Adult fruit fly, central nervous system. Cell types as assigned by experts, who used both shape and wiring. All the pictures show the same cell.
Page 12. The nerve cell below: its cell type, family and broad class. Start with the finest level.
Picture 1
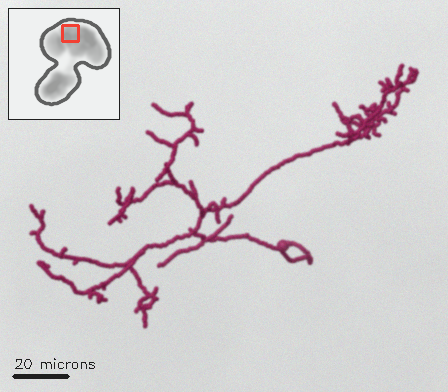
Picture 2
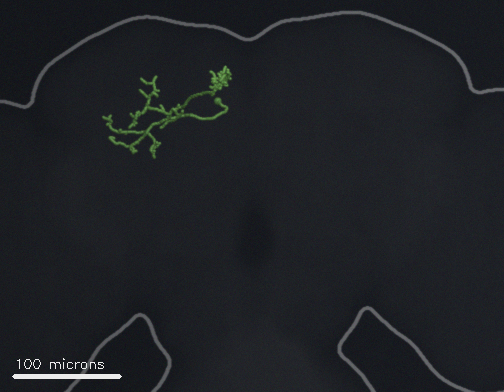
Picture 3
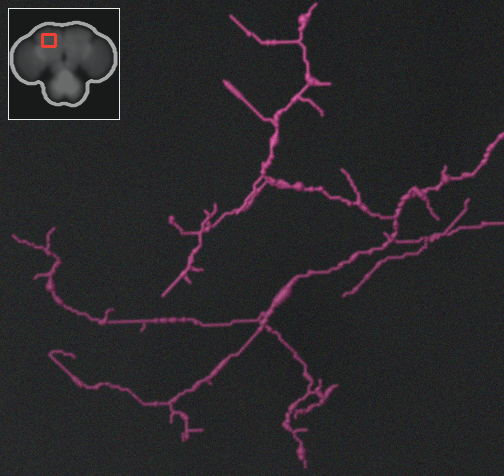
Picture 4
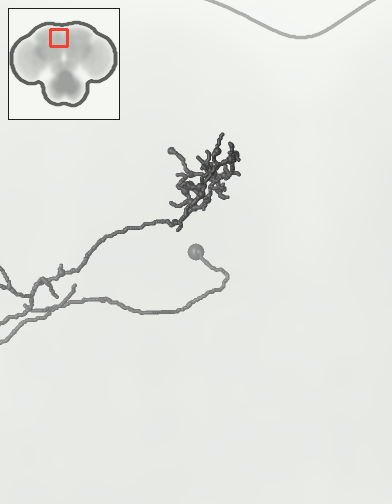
SMP331; hemilineage DM3_dorso_lateral; central-brain intrinsic neuron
